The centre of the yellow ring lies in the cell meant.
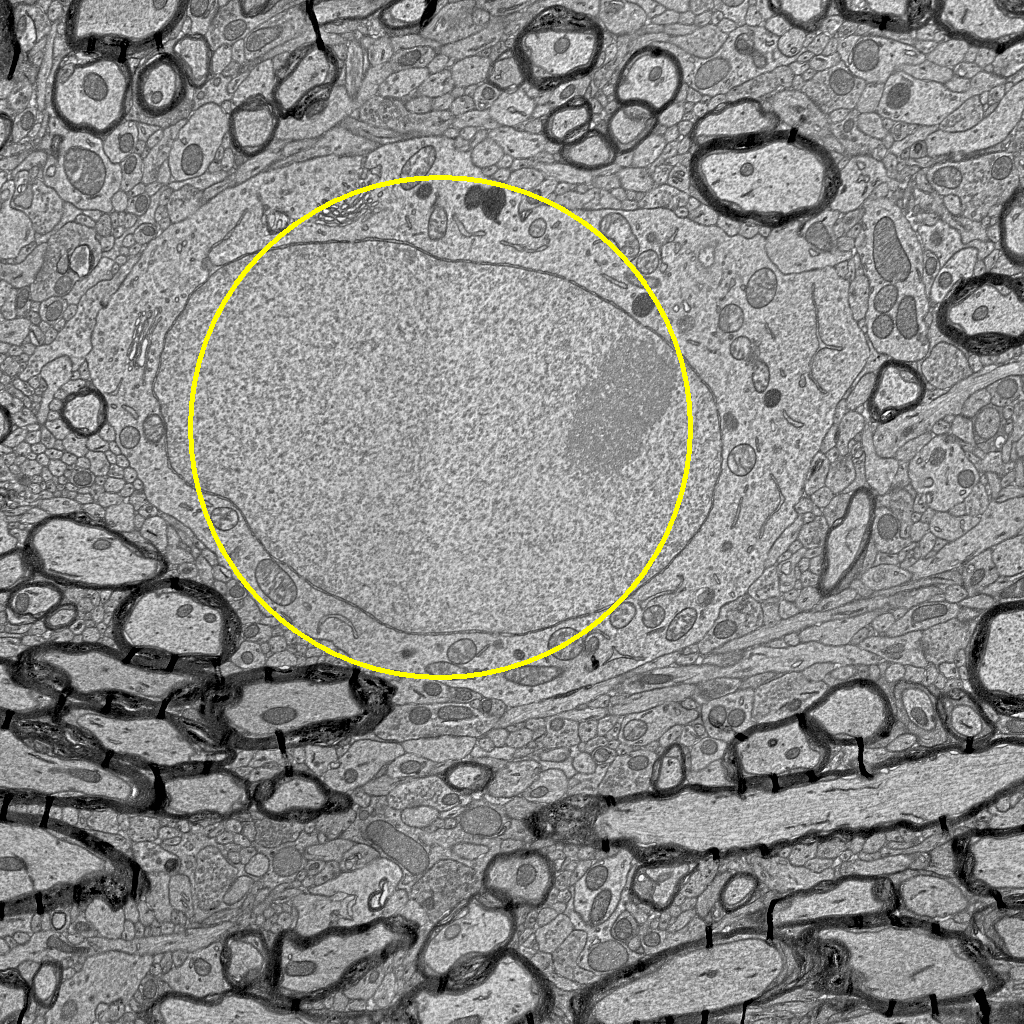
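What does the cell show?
A smoothly running nuclear envelope without deep folds, and a dark irregular clump of dense bodies in the cytoplasm near the top.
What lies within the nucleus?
A darker, smoother-textured patch in its right part.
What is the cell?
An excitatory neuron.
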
